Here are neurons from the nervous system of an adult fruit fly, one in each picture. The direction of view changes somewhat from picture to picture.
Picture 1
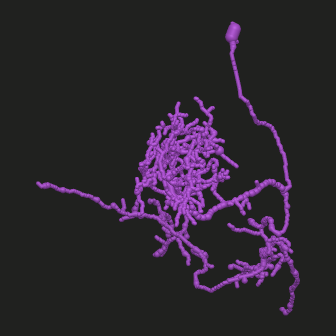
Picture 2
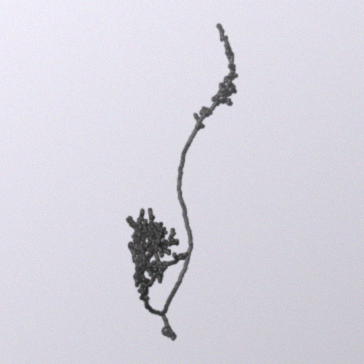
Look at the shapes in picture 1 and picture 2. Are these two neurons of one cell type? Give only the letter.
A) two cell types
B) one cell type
A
